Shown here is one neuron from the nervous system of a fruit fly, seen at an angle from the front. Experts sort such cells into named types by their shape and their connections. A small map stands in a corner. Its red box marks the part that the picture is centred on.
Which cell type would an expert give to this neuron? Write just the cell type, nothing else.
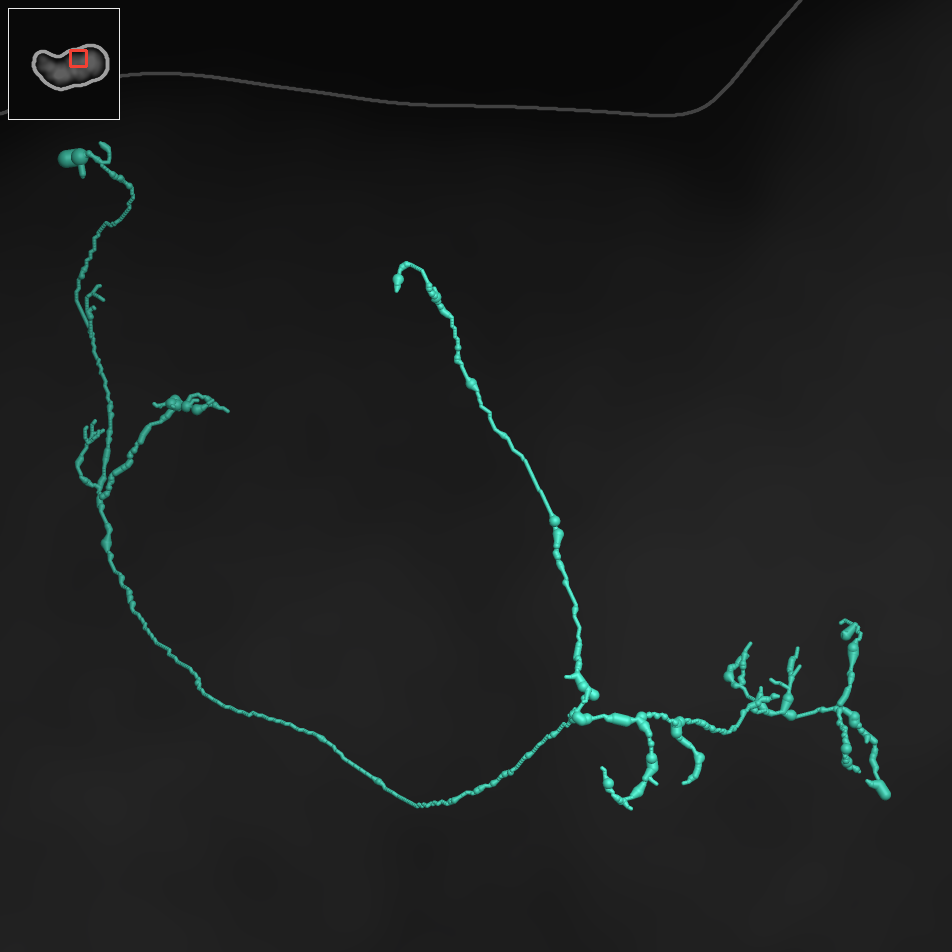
KCa'b'-ap1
